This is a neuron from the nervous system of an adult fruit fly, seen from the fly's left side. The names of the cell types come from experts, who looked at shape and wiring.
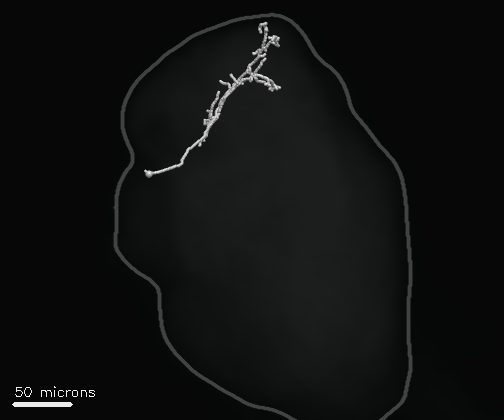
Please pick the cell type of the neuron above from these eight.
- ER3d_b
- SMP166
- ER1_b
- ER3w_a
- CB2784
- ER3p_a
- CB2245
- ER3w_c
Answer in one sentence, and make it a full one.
This neuron is classified under the cell type SMP166.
